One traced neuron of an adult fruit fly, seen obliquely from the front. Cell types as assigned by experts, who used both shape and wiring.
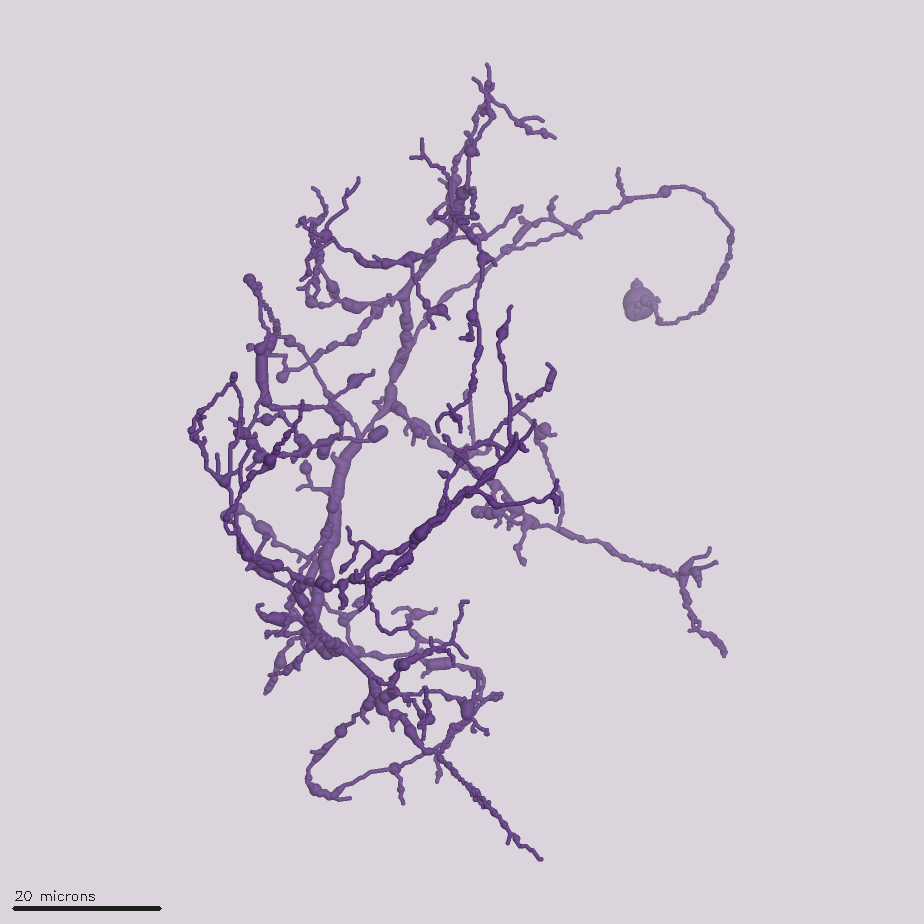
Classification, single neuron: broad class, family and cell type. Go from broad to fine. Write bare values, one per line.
nerve-cord intrinsic neuron
hemilineage 03A
IN03A067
